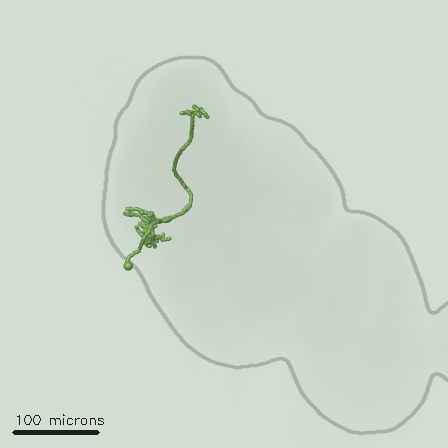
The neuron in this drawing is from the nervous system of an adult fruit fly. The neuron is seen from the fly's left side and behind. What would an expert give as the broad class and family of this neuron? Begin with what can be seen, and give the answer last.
The cell body is on the left of the picture. From top to bottom in the picture it spans about 190 microns. This is a central-brain intrinsic neuron. The family is hemilineage ALv1.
